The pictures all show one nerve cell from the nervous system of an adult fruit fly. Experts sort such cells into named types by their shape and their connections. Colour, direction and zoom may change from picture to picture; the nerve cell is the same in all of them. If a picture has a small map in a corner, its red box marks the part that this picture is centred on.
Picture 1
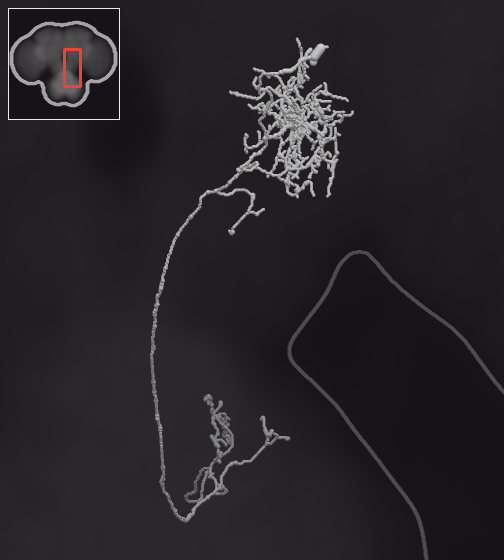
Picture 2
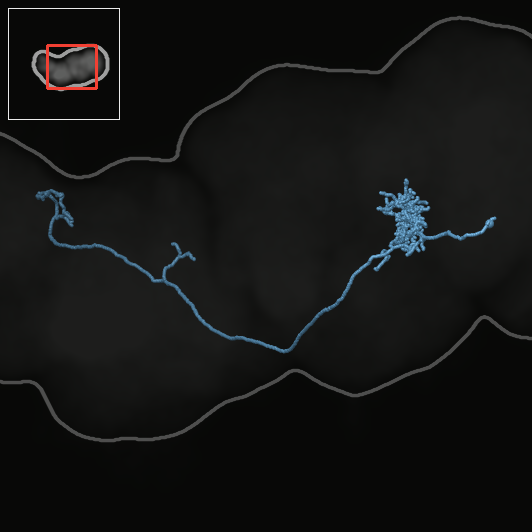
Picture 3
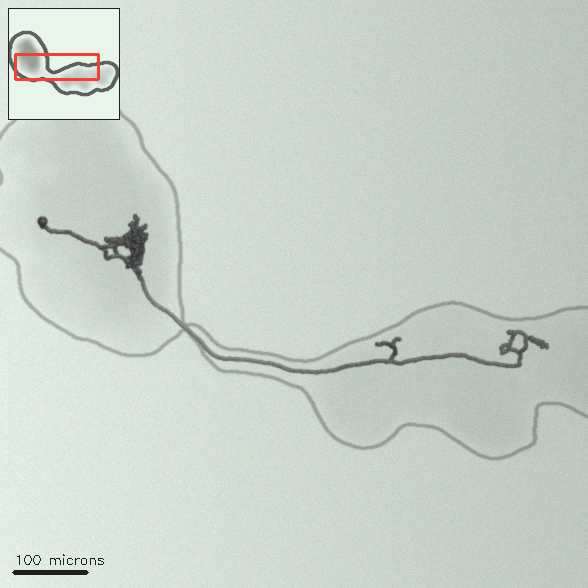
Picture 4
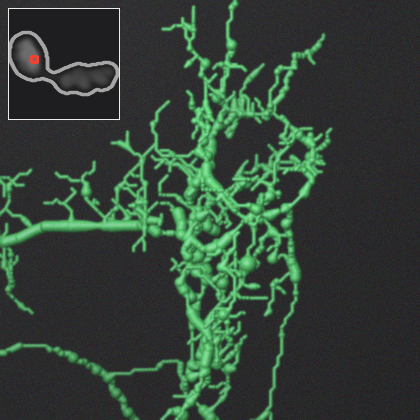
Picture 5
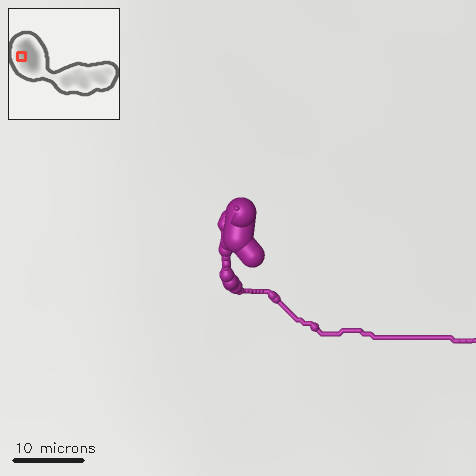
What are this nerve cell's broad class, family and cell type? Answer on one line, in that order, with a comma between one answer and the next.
descending neuron, DNb, DNb03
